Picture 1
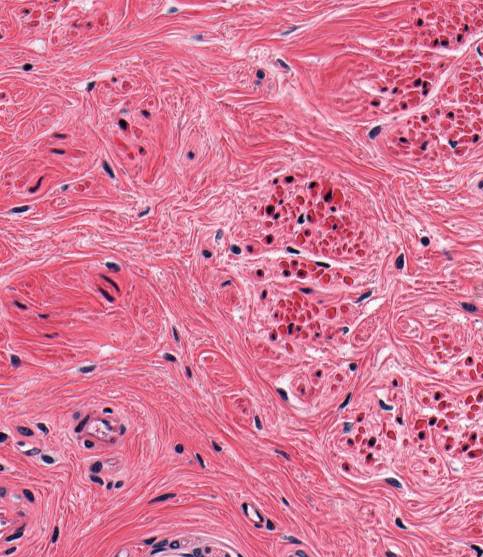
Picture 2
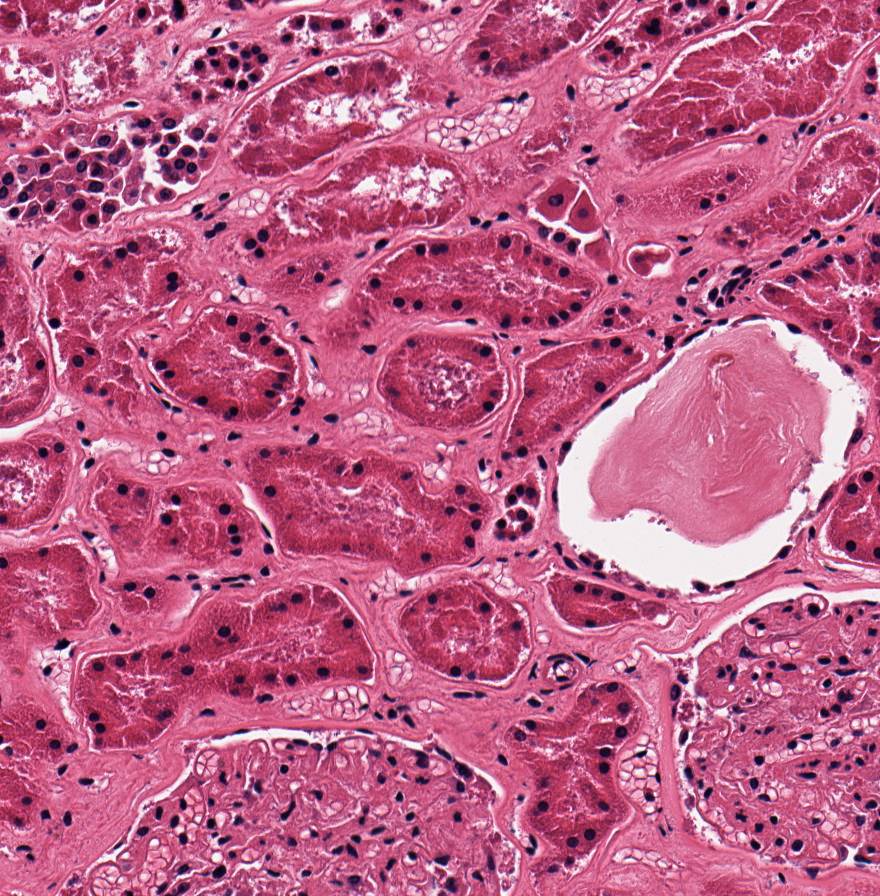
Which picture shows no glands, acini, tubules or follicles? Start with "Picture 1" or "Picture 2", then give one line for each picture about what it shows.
Picture 1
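In picture 1: The whole field is made of interlacing pink bundles and fibrous tissue, with no epithelium or glands.
In picture 2: Most of the field is filled by closely packed rounded to elongated cell nests and tubules with deeply eosinophilic cytoplasm.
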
